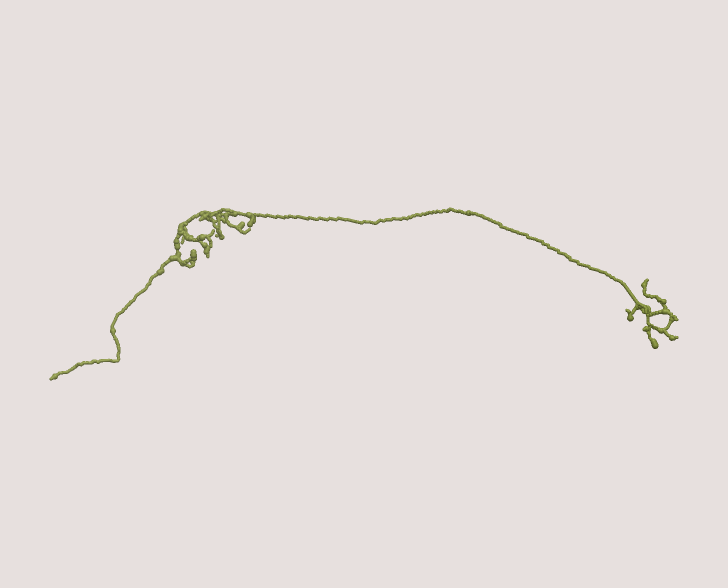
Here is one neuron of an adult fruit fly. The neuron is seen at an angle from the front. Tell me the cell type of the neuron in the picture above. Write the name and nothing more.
ORN_DL2d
